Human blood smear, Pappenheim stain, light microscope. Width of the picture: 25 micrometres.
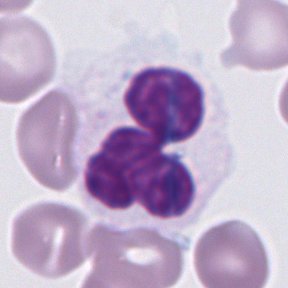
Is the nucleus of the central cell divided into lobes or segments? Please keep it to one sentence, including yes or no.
Yes, this cell's nucleus is lobed, with two or more segments.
